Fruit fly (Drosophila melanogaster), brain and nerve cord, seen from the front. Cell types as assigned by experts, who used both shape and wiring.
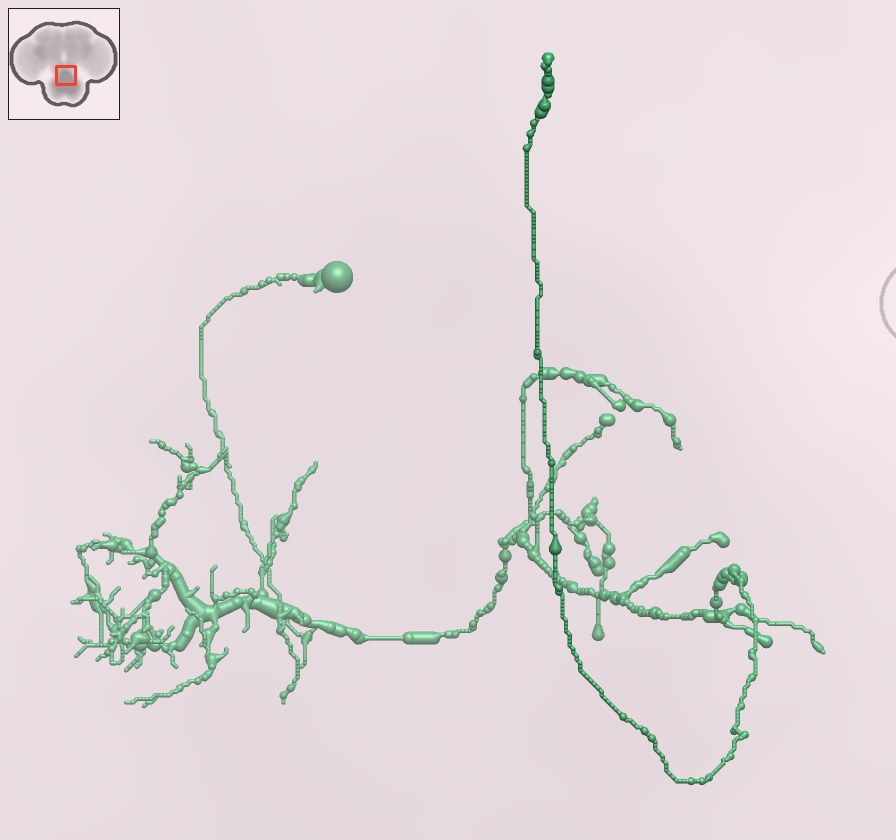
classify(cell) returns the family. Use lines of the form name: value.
family: hemilineage 19B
